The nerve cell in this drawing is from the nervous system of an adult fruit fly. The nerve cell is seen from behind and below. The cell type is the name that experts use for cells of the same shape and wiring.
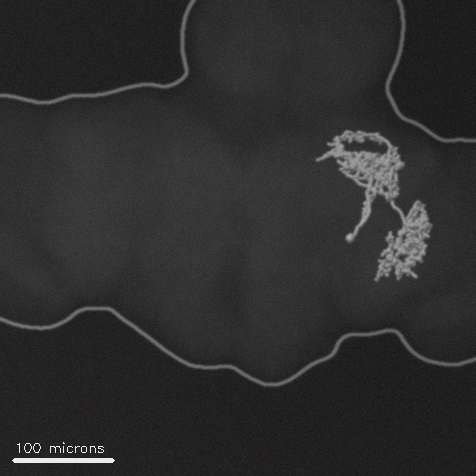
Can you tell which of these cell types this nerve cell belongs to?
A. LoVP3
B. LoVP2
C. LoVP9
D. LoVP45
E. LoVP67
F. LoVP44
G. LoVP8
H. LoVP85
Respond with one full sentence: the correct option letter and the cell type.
The cell type to which the nerve cell belongs is option D, LoVP45.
